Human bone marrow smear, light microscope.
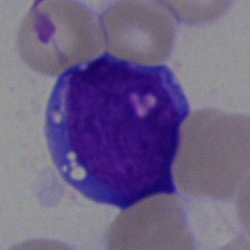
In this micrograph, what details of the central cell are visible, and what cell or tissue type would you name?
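First, the outline: roughly round but slightly irregular. Next, the nucleus: a small pale V-shaped spot lies in its upper right part. Then the cytoplasm shows no granules, and a small cluster of clear vacuoles sits at its lower left. The cell is a blast.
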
